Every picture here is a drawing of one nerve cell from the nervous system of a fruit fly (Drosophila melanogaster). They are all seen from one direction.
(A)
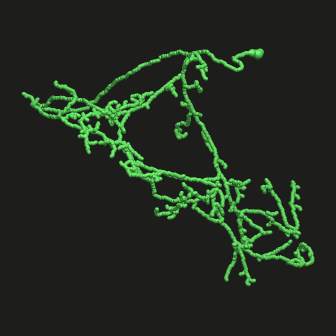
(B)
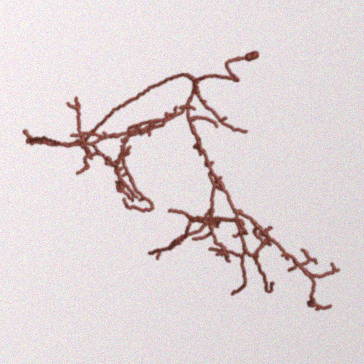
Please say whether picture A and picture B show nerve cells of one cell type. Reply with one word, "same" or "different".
same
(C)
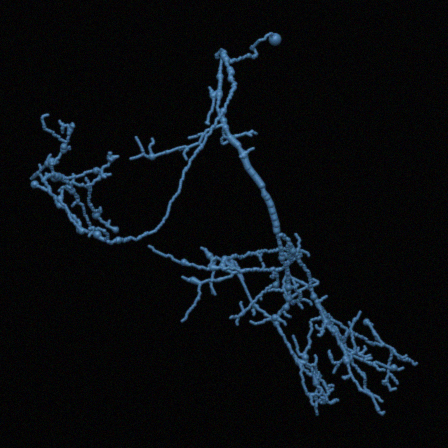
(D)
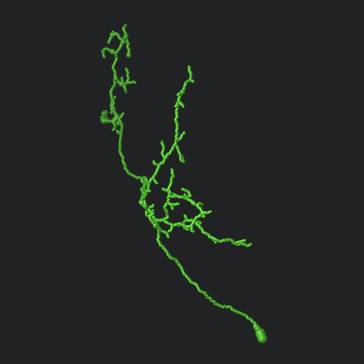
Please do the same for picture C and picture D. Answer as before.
different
